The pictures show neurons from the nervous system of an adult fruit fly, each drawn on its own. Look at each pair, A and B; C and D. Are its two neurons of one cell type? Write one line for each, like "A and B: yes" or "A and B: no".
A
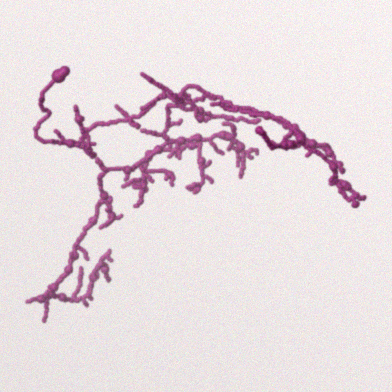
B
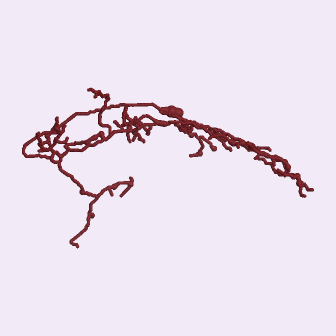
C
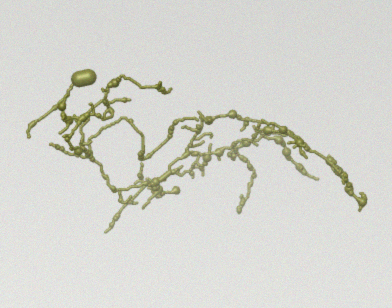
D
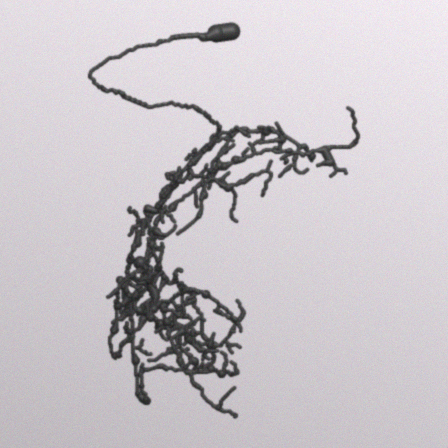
A and B: yes
C and D: no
